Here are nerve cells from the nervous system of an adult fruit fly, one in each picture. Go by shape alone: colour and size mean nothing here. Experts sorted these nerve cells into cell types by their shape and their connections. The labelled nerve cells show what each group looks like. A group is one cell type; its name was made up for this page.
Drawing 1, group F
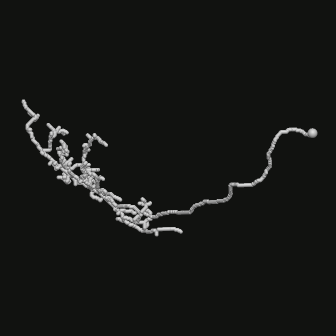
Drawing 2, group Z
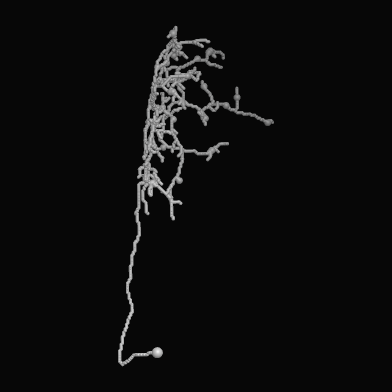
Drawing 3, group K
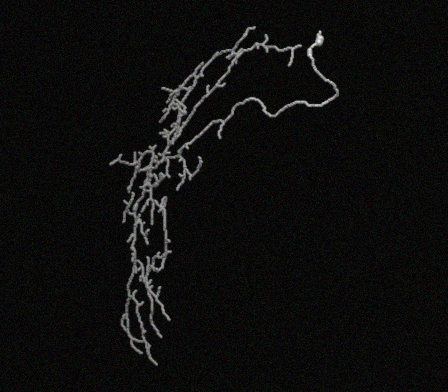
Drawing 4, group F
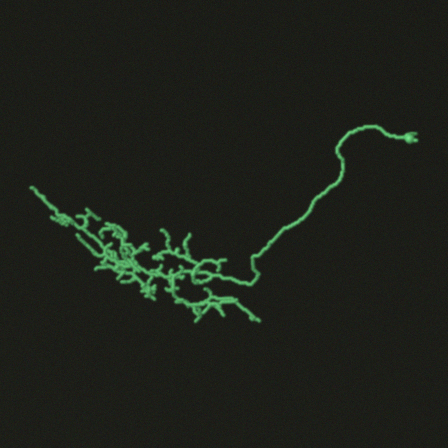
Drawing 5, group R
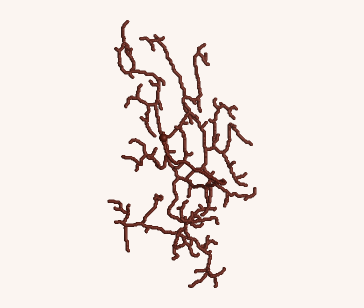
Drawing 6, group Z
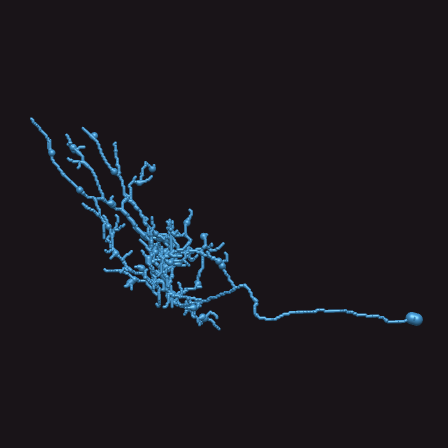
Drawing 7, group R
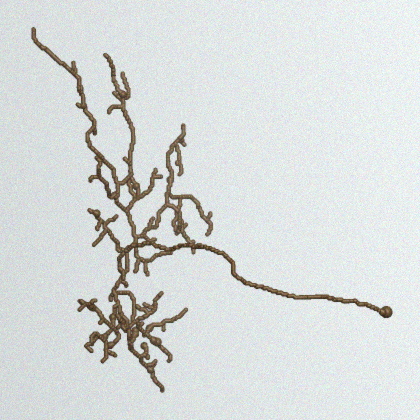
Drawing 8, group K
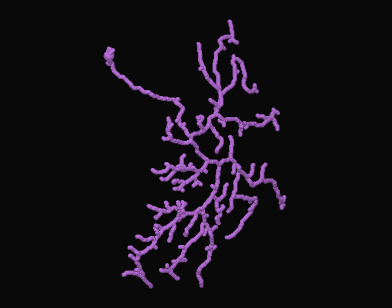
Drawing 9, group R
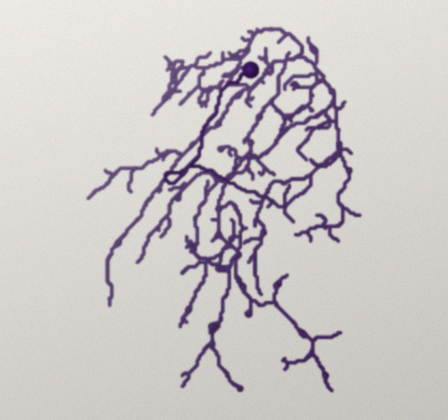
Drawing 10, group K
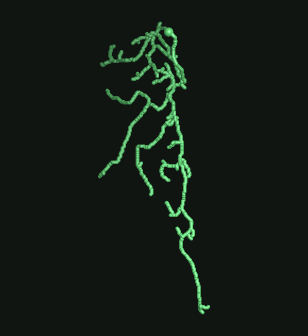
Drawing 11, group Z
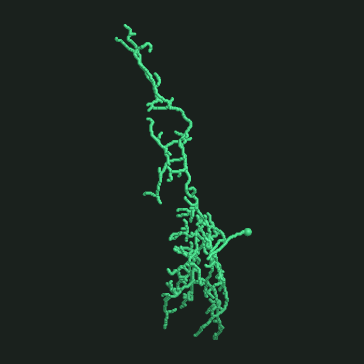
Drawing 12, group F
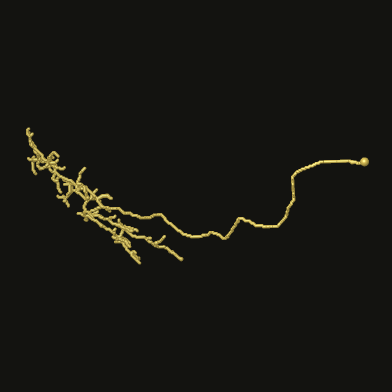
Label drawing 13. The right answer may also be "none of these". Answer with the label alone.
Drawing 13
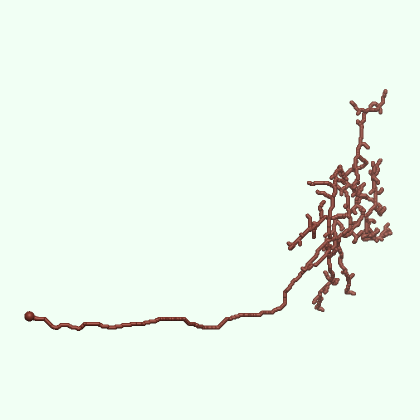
group F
